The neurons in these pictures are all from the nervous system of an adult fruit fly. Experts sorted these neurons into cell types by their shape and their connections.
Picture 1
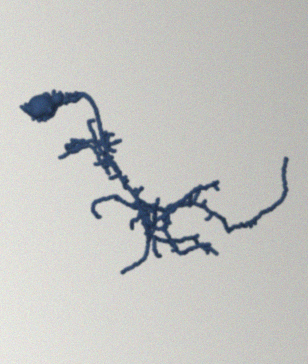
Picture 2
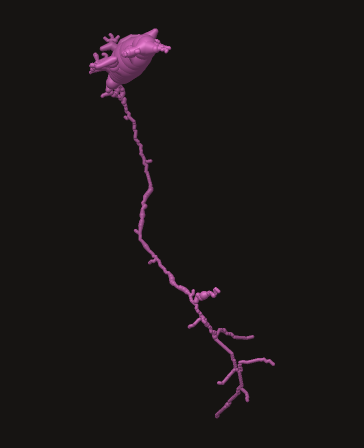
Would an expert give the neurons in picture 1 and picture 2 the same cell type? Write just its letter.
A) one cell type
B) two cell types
B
